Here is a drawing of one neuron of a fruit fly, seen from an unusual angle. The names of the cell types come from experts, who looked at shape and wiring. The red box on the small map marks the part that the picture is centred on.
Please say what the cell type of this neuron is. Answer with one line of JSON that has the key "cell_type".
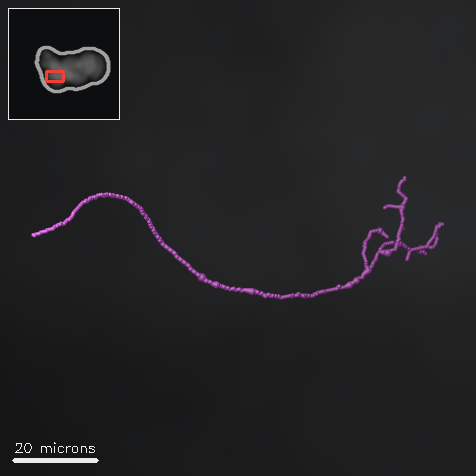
{"cell_type": "WG1"}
